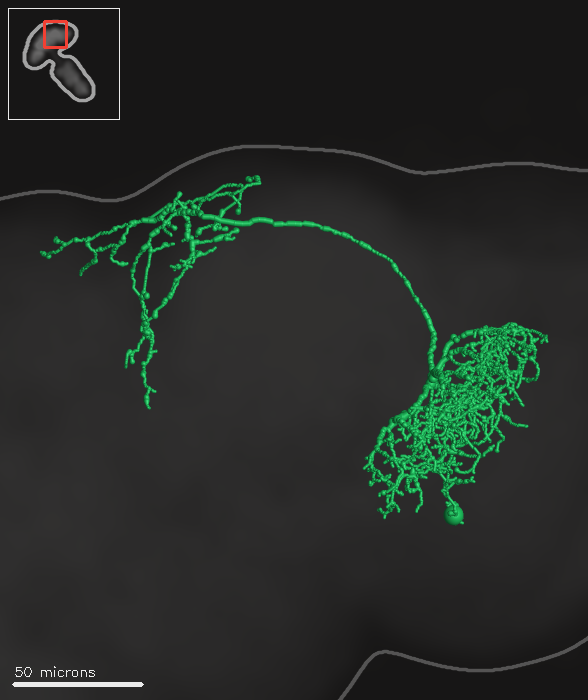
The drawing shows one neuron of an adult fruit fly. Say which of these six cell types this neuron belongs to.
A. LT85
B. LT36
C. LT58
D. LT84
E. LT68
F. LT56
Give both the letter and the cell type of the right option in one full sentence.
Among the listed cell types, LT84 in option D is that of the neuron.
